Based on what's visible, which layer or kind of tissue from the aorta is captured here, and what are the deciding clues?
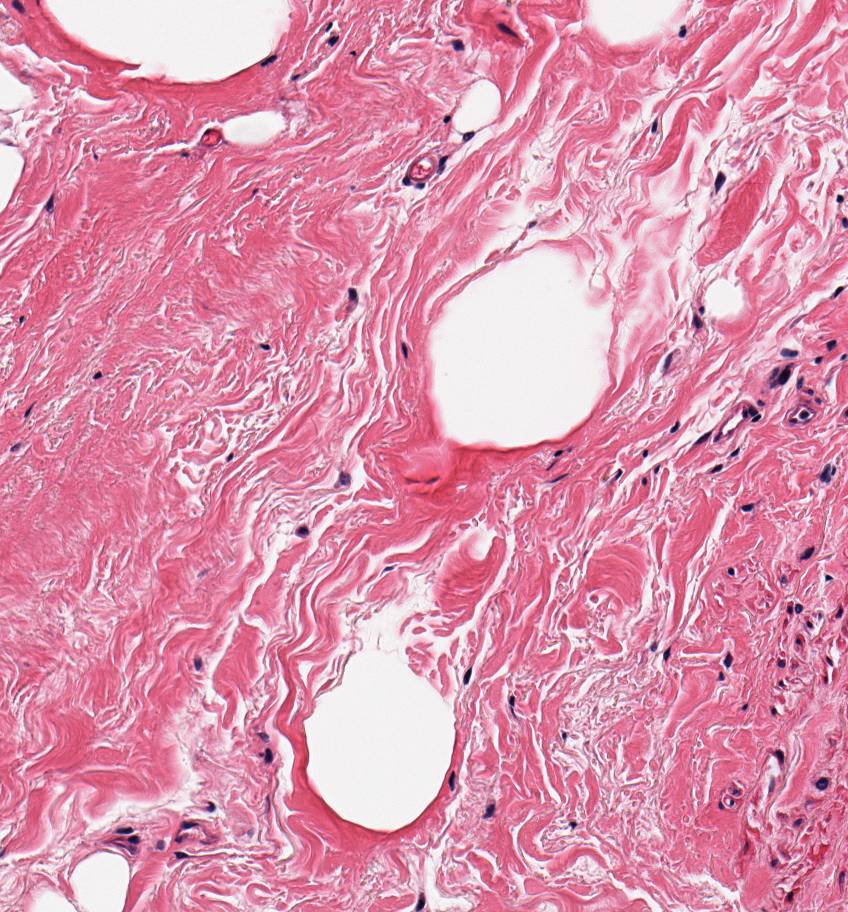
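What fills this field is the tunica adventitia. Nearly all of it is dense, deeply eosinophilic collagenous stroma, the bundles often parted by thin white clefts.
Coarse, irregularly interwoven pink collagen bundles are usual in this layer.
The nuclei are sparse, small, dark and spindle-shaped, lying singly between the collagen bundles, and somewhat more numerous toward the lower right edge.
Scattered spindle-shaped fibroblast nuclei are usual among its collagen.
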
